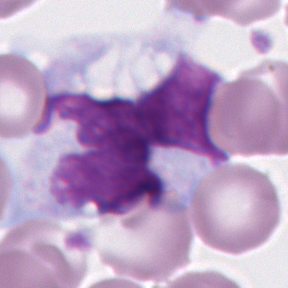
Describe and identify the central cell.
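Notice how twisted and folded that nucleus is, with one broad lobe reaching towards the upper right. There are no distinct nucleoli in it. Above the nucleus the cytoplasm holds several pale clear spaces, and the outline is irregular rather than round. That's a monocyte.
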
